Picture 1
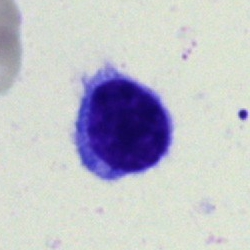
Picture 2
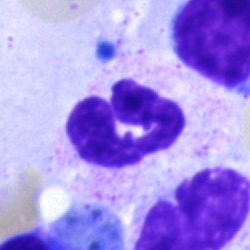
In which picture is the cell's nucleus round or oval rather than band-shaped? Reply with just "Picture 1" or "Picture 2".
Picture 1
